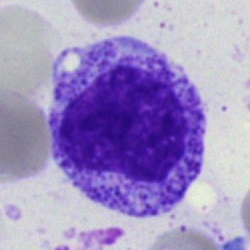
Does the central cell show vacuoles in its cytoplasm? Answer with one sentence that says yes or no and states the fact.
Yes, at least one clear vacuole is held within its cytoplasm.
